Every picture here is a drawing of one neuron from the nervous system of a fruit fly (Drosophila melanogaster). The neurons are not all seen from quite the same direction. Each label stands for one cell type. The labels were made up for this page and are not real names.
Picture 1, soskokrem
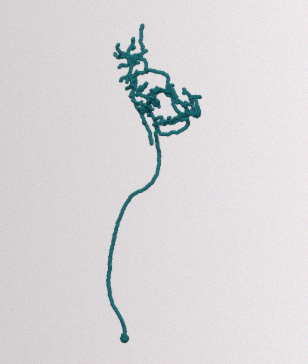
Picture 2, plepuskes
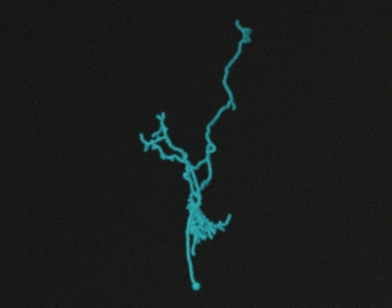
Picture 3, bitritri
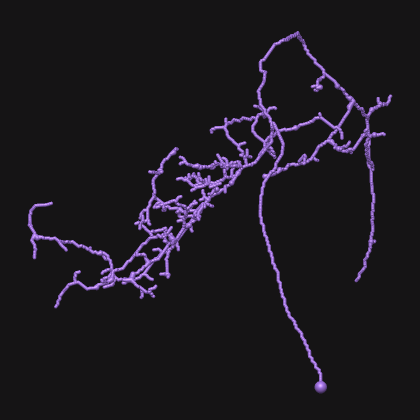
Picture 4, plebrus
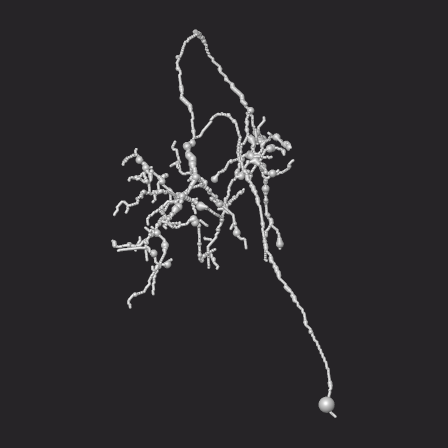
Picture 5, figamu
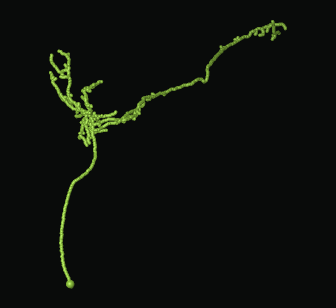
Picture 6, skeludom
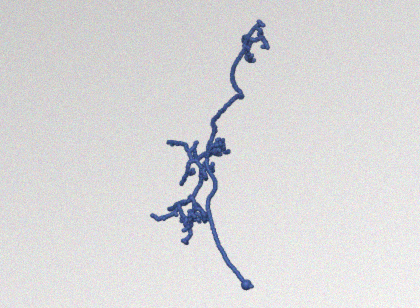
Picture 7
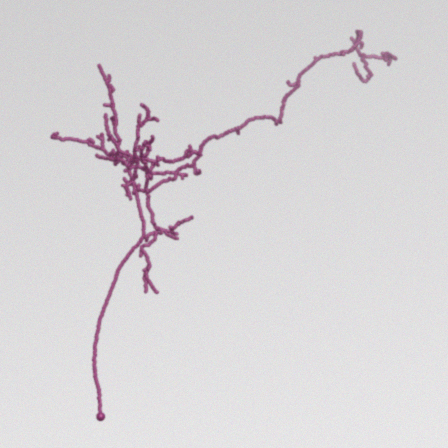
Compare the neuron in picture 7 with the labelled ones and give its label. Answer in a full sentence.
It belongs to figamu.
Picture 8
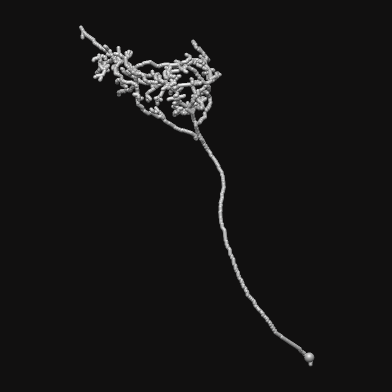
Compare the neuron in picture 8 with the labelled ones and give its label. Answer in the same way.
It belongs to soskokrem.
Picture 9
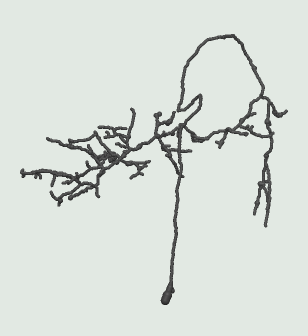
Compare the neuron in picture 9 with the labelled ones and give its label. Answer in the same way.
It belongs to plebrus.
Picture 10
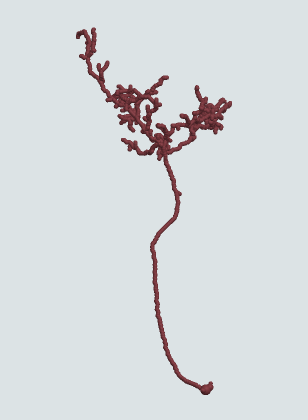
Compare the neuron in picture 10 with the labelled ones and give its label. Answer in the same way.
It belongs to soskokrem.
